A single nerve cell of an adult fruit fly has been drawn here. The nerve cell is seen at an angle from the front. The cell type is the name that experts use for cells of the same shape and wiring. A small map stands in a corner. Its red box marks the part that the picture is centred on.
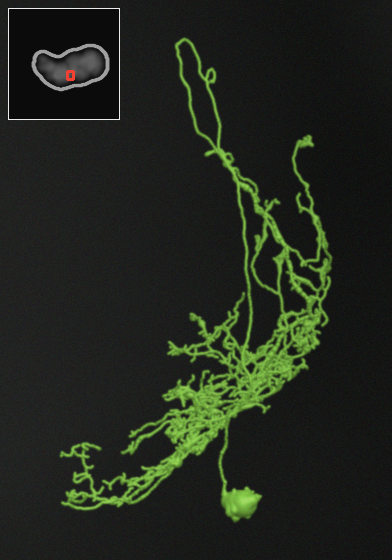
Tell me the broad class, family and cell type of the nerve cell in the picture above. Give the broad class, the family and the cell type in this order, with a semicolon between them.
optic-lobe intrinsic neuron; Li; Li21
